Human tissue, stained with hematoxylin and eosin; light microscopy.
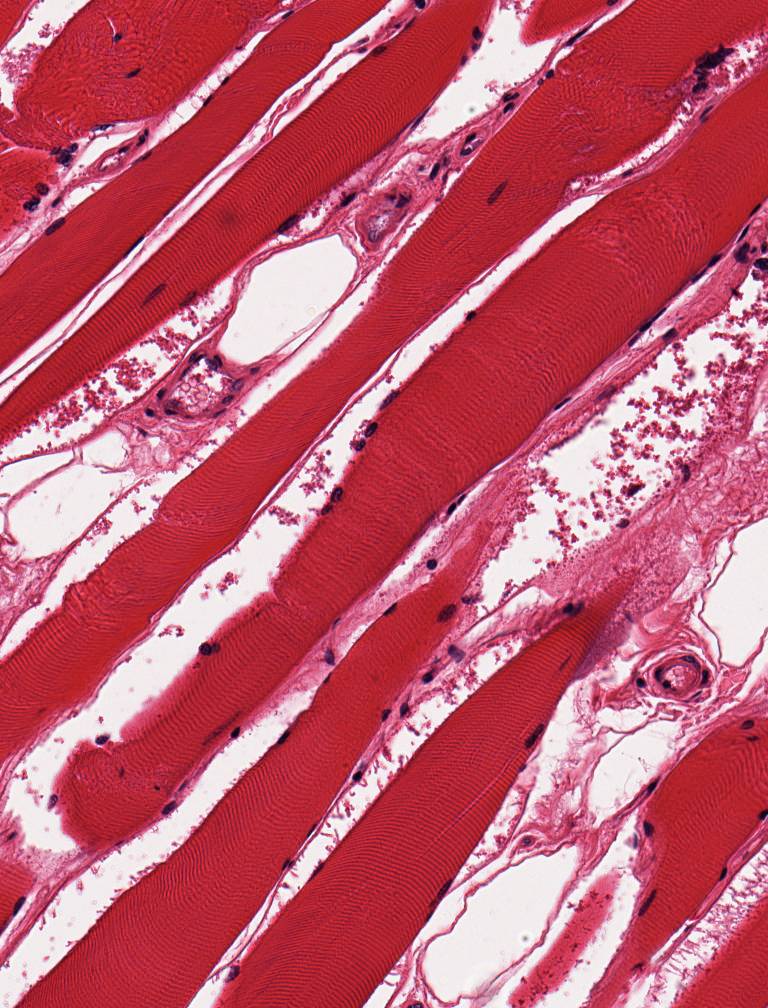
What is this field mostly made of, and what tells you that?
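Skeletal muscle makes up this field. Check one: fine, regular cross-striations run along the fibres. Check two: the nuclei are dark, flattened and elongated, lying at the fibre edges. Check three: the cytoplasm stains a deep, even red with eosin.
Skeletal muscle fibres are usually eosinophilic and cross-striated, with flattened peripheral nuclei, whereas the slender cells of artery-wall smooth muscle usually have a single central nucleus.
Last, each fibre is an unbranched band not joined to its neighbours.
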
